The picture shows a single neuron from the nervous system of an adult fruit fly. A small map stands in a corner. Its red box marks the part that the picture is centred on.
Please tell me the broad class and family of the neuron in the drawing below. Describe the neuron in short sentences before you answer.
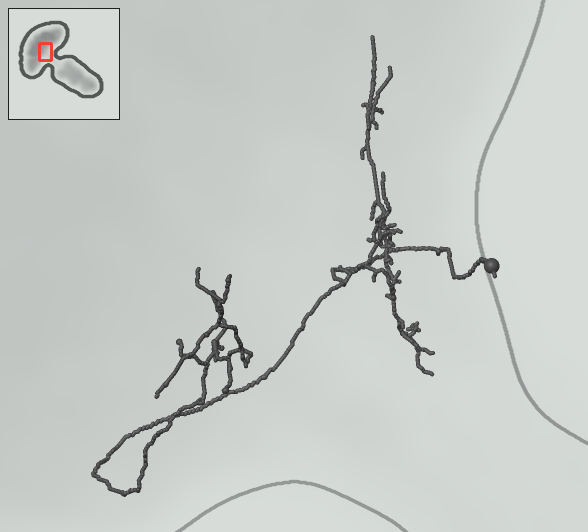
It lies in the brain. The cell body is on the right of the picture. The picture shows dozens of branch ends. It is a central-brain intrinsic neuron. Its family is hemilineage LB19.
